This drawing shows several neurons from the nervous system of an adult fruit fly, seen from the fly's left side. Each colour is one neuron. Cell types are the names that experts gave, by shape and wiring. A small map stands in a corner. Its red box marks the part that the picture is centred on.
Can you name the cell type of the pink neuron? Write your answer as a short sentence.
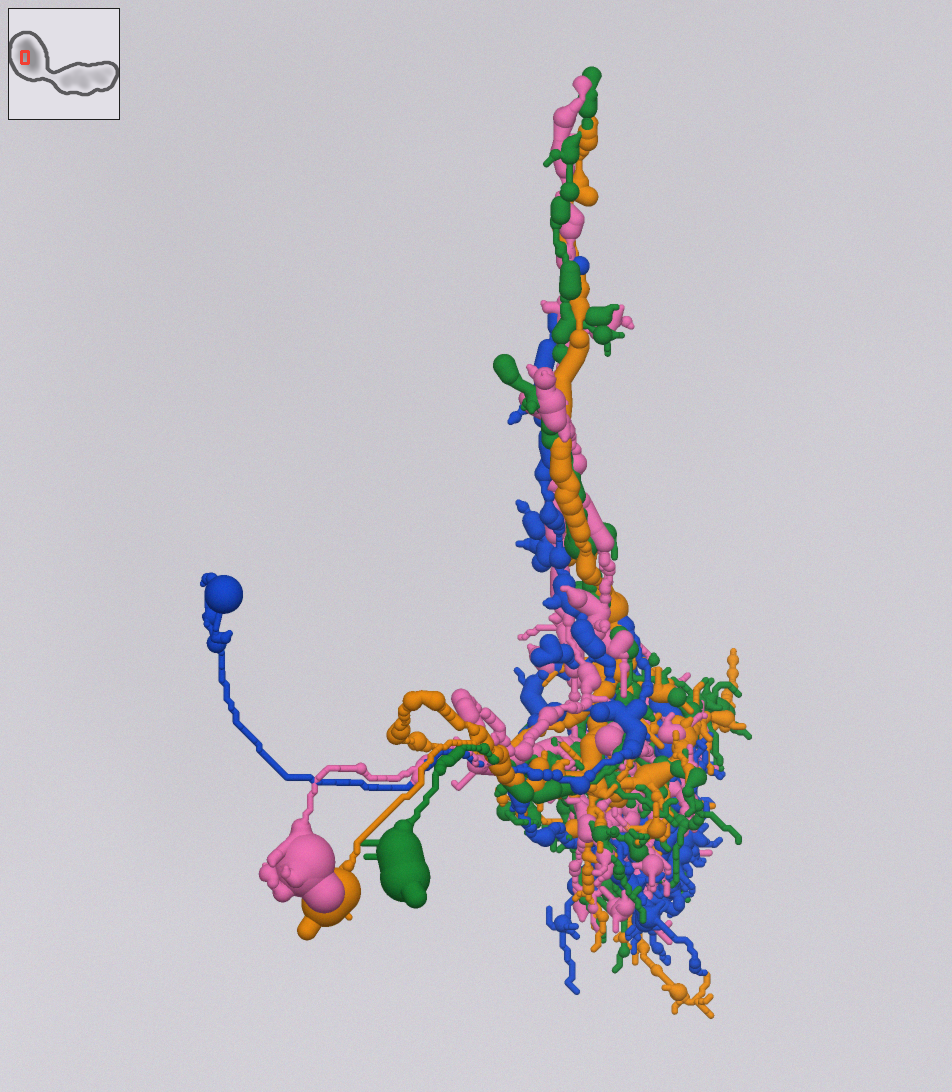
The cell type is WED066.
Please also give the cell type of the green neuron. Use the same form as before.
The cell type is WED063_b.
